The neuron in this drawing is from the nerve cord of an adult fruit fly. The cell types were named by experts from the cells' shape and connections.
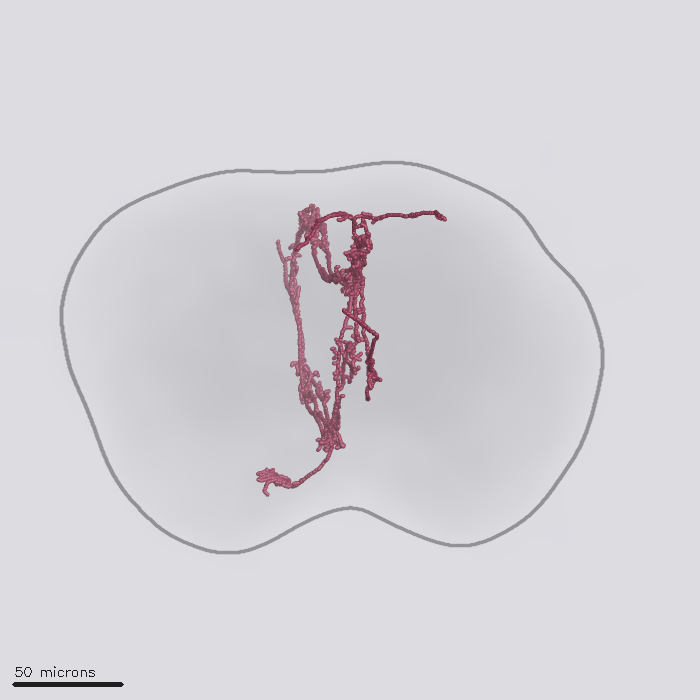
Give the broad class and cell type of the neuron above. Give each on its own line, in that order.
sensory neuron entering the nerve cord
SNxx31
